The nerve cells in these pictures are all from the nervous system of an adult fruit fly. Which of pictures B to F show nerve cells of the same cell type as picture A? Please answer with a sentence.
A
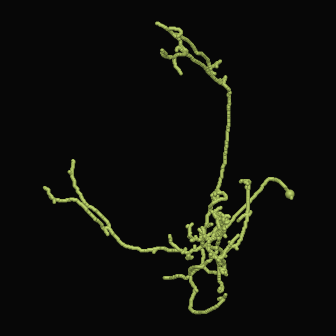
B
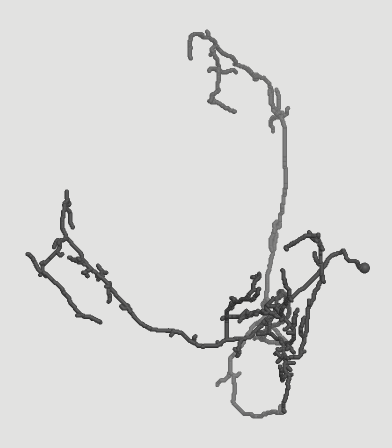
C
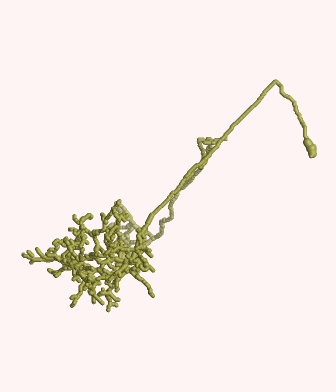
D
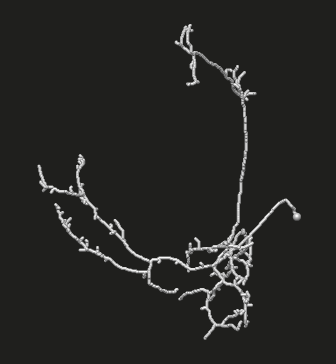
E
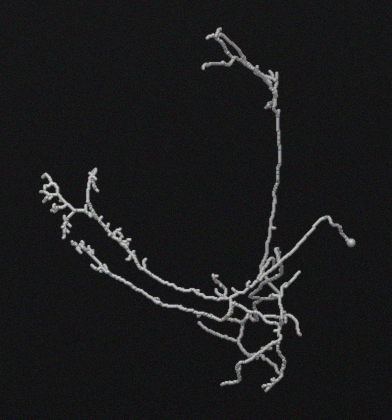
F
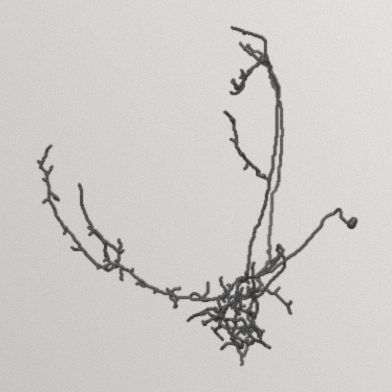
Picture B, picture D and picture E are of the same cell type.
